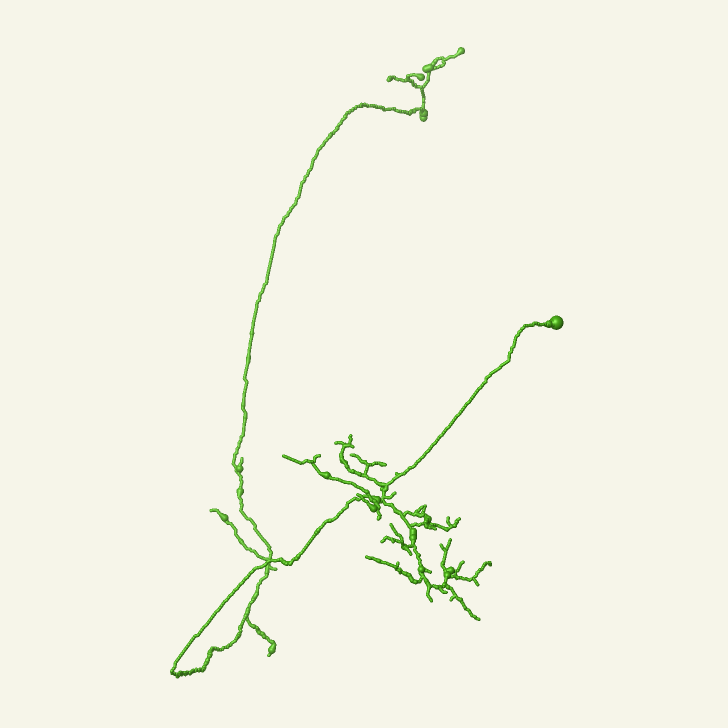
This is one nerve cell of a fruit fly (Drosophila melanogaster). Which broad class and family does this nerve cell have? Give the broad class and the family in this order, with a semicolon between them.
visual projection neuron; MeTu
